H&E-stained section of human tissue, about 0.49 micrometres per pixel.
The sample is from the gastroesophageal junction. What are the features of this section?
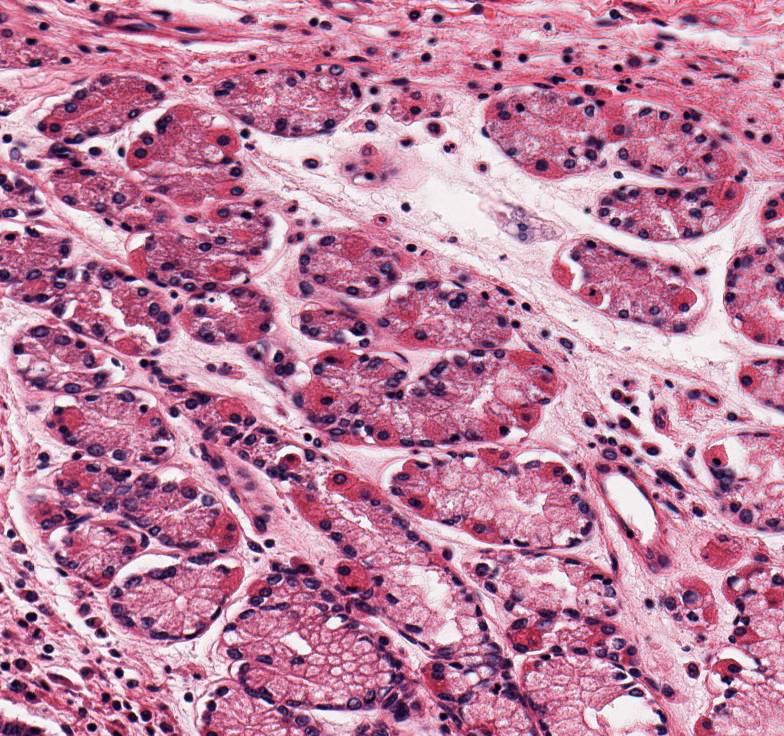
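First, the acinar lumens: narrow and slit-like, not wide and open. Second, the stroma: white clefts separate several acini from it, especially towards the upper right. Third, fat: no fat cells are seen anywhere in the field.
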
